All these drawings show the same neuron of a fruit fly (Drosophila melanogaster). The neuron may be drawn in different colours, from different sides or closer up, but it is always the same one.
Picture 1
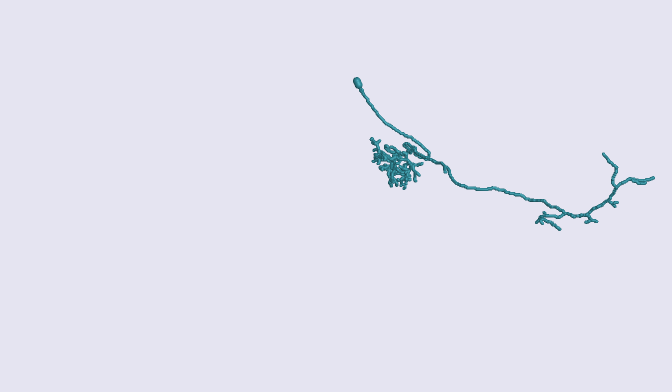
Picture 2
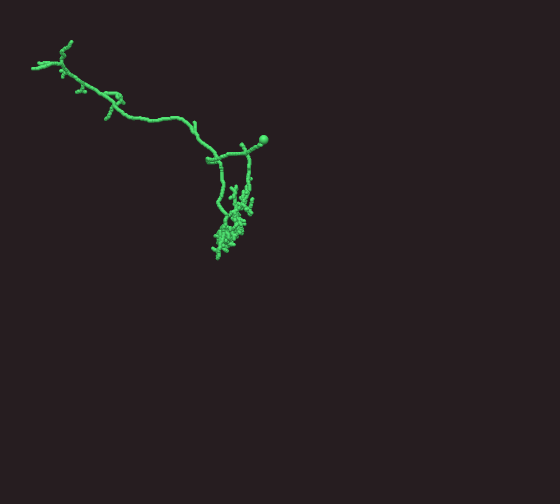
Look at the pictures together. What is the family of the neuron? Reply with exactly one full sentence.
With respect to family, the neuron is LC.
